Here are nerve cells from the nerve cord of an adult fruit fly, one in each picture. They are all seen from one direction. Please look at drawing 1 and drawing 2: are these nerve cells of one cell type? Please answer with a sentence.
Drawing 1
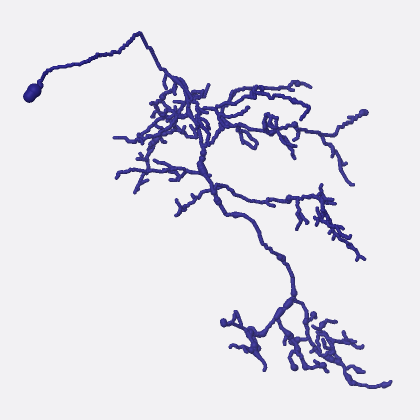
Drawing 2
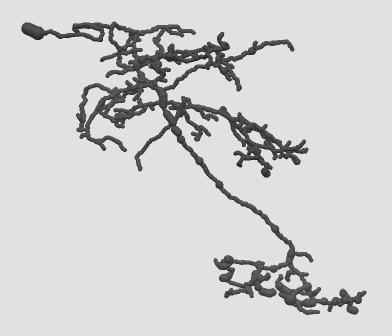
They are of the same cell type.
